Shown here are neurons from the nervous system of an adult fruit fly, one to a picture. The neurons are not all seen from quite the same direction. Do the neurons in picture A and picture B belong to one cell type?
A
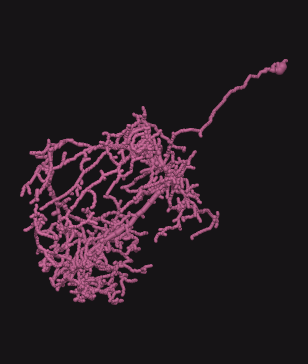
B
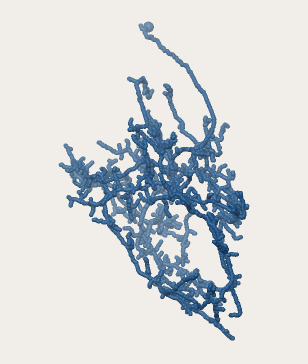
yes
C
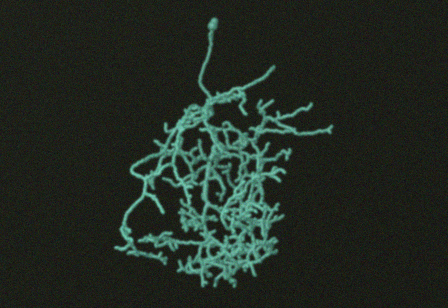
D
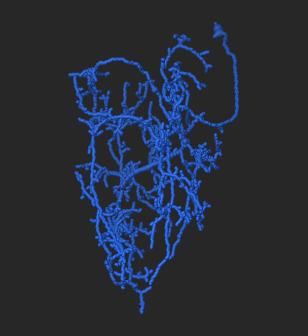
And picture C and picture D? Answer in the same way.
yes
